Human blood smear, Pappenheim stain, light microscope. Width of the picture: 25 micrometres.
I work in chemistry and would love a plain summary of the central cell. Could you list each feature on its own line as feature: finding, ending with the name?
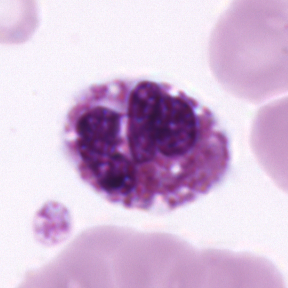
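Outline: roughly oval, with a slightly bumpy, granular edge
Dimensions: about 15 by 11 micrometres
Cytoplasm: packed with coarse reddish-pink granules
Chromatin: dark purple, coarsely clumped
Nucleoli: none seen
Name: eosinophil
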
